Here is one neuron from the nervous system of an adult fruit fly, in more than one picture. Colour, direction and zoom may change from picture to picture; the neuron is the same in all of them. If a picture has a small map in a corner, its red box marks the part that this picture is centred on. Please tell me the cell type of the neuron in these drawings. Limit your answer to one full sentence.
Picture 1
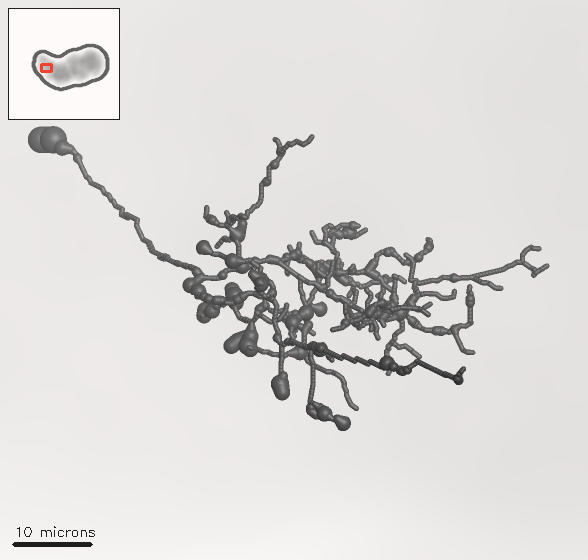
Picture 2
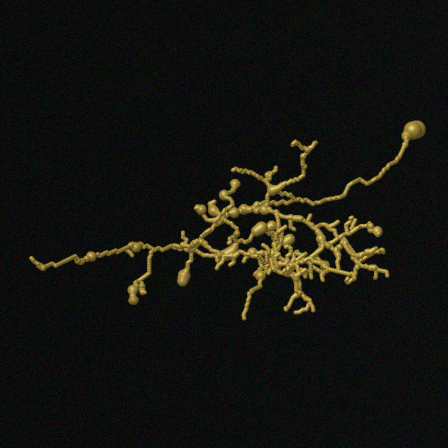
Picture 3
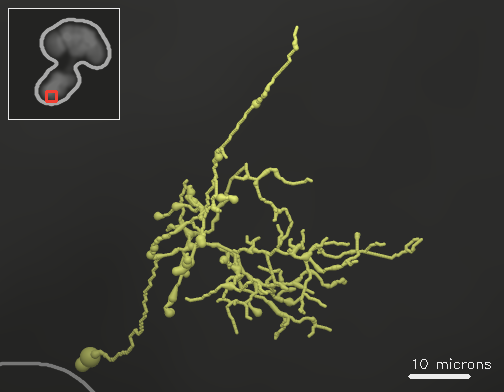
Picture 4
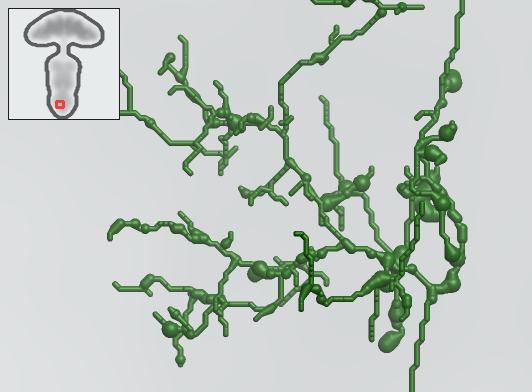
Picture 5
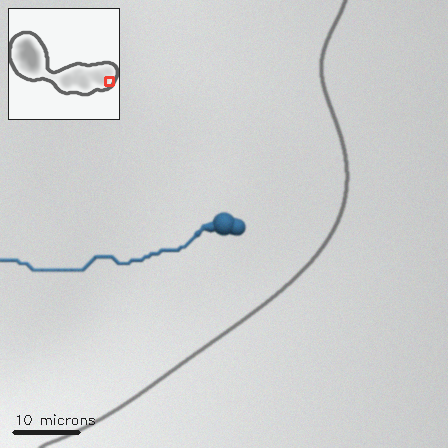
The cell type for the neuron is IN01B081.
